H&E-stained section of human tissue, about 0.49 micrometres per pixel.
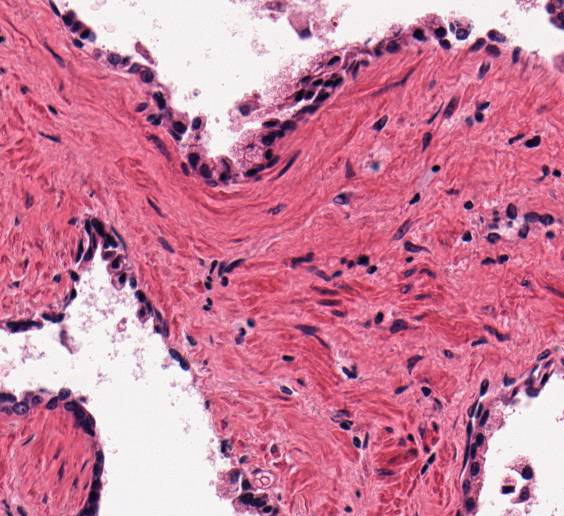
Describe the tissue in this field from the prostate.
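A broad band of pink stroma runs across the field, bordered by empty white space on its left and lower left sides. Its free surfaces are covered by a single layer of epithelial cells, whose nuclei are round to oval and stain dark blue-purple. In the bottom left corner sits a separate small piece of stroma lined by the same epithelium.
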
